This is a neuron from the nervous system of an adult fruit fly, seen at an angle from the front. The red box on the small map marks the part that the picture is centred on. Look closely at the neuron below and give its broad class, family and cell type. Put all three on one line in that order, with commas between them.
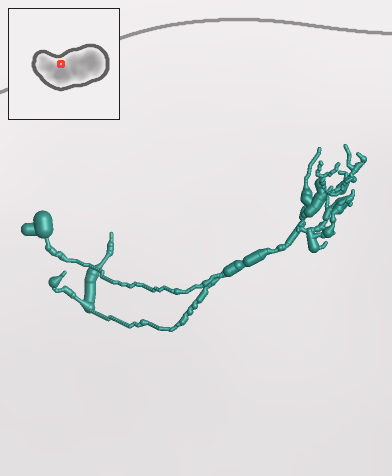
optic-lobe intrinsic neuron, T, T5d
